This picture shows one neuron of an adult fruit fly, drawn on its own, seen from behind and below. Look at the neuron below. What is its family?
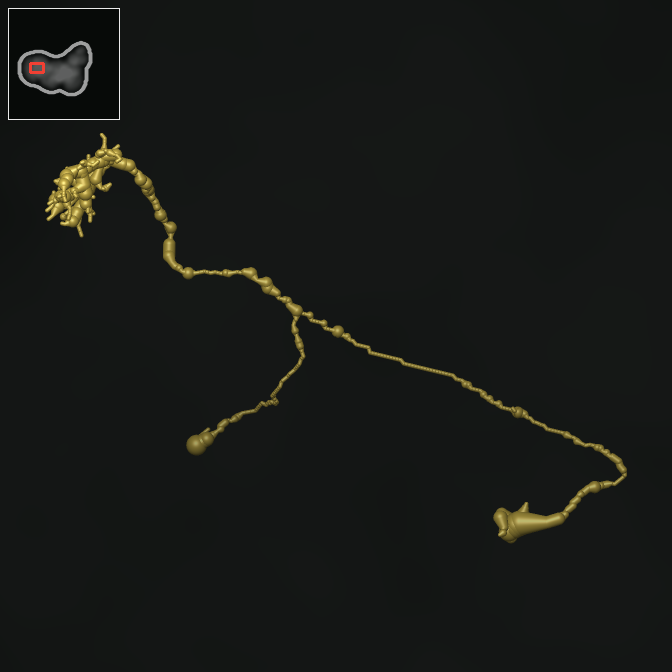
hemilineage AOTUv3_dorsal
